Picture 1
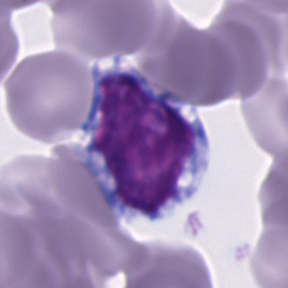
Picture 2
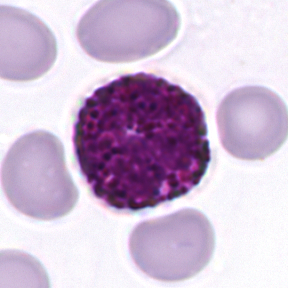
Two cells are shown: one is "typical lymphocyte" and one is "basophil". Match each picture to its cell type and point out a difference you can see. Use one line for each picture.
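Picture 1 is a typical lymphocyte. No distinct granules are visible in the cytoplasm.
Picture 2 is a basophil. Coarse dark purple granules fill the whole cell.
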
